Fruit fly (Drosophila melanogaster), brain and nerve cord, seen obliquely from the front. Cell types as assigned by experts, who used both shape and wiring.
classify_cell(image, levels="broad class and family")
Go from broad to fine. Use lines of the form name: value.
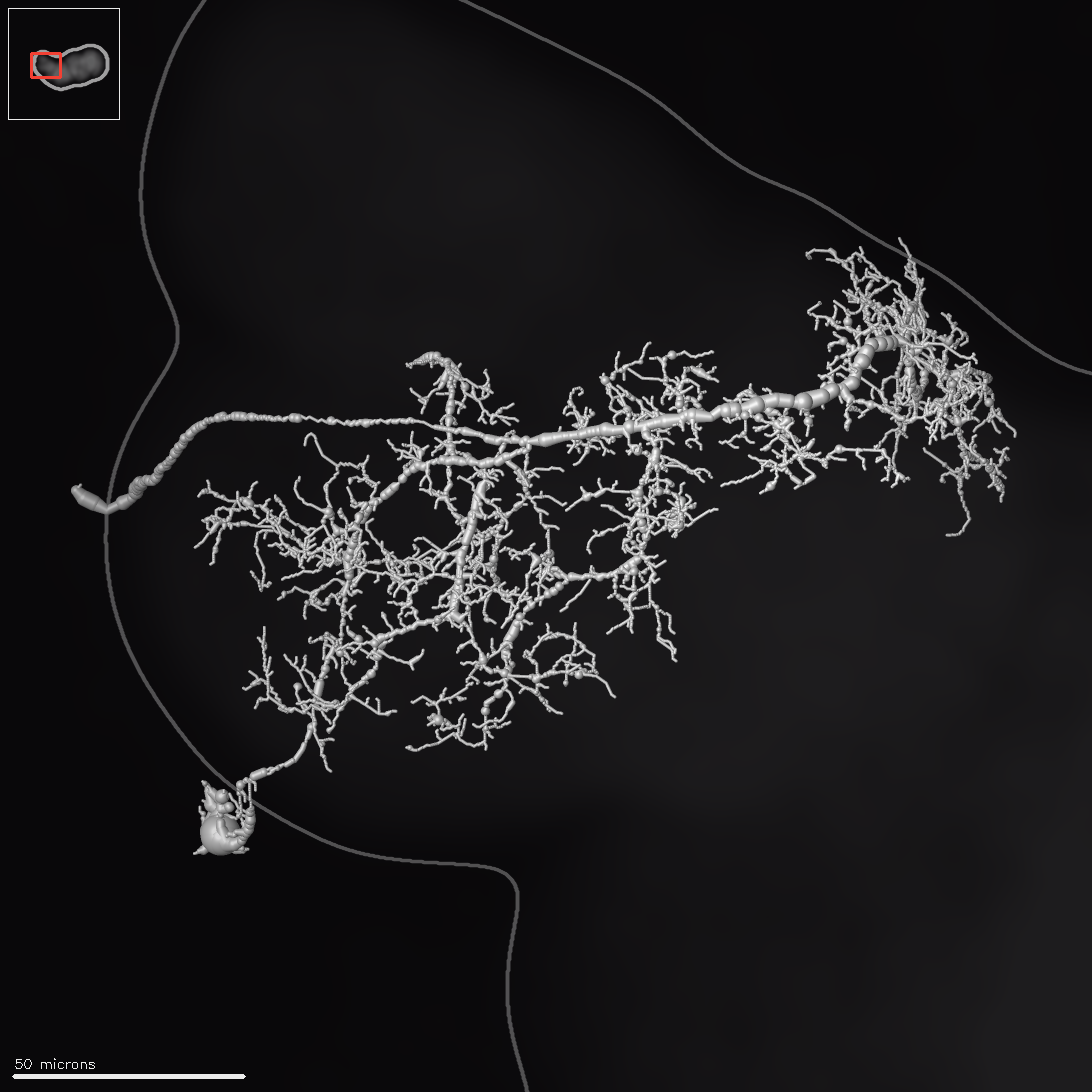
broad class: motor neuron of the nerve cord
family: MNhl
